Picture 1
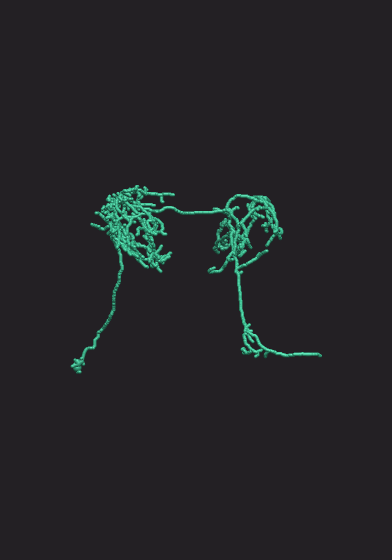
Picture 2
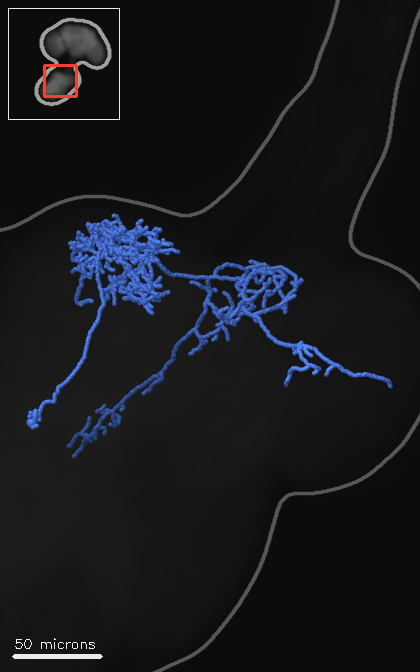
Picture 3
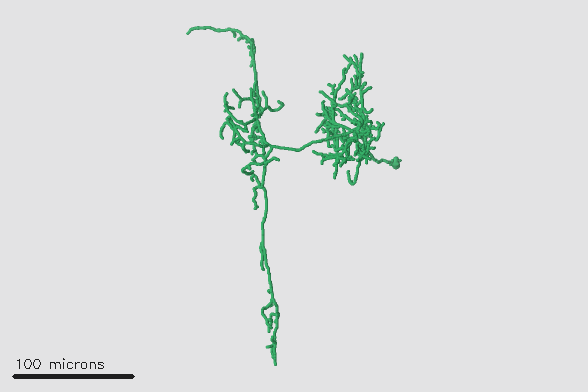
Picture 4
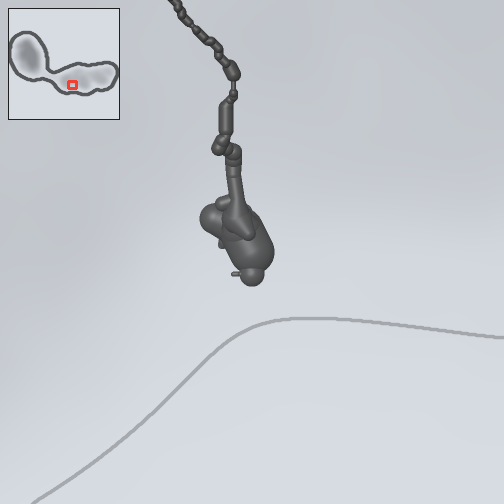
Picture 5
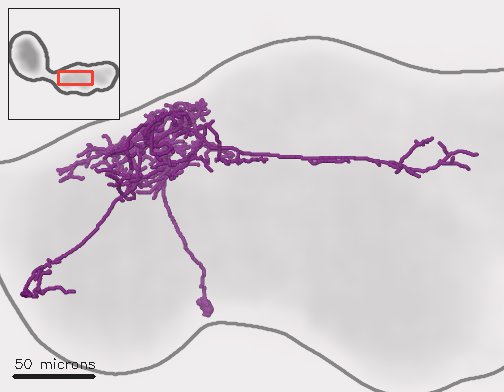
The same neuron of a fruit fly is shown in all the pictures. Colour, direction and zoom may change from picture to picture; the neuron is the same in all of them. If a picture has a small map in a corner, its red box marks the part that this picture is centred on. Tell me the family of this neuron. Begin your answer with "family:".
family: hemilineage 06A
